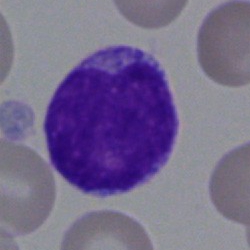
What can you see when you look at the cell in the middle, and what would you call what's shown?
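Almost the whole cell is filled by the nucleus, within a roughly round outline. A shallow dip marks the upper edge of the nucleus. Throughout the nucleus, the chromatin stains deep purple. It is a blast.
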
